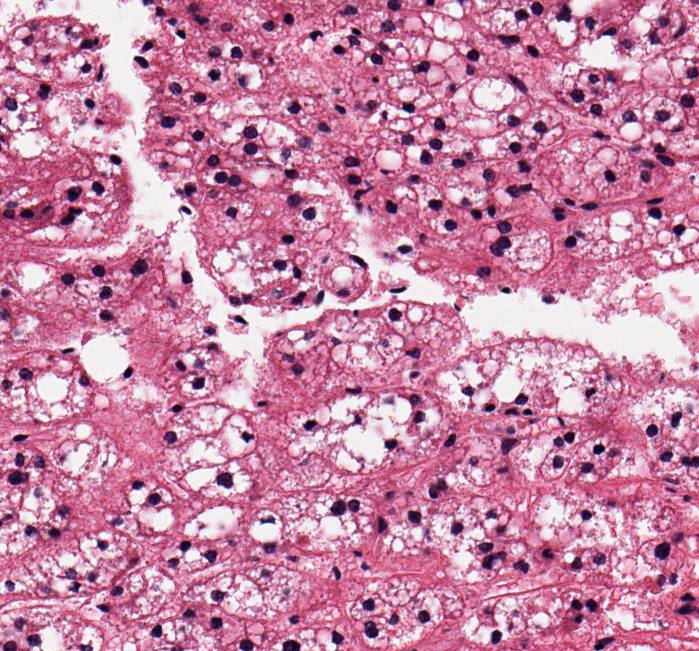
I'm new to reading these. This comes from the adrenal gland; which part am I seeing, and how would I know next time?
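Answer: the zona fasciculata. Check one, the cytoplasm: most cells have abundant cytoplasm full of clear vacuoles of varying size, foamy and bubbly.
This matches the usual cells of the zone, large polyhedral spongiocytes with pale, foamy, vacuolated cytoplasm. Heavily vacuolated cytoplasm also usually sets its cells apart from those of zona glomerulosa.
Check two, the nuclei: small, round and dark, mostly one per cell, fairly uniform in size and shape throughout.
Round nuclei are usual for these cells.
Check three, the partitions: delicate strands of pink tissue with only a few flattened nuclei separate the cell nests.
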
